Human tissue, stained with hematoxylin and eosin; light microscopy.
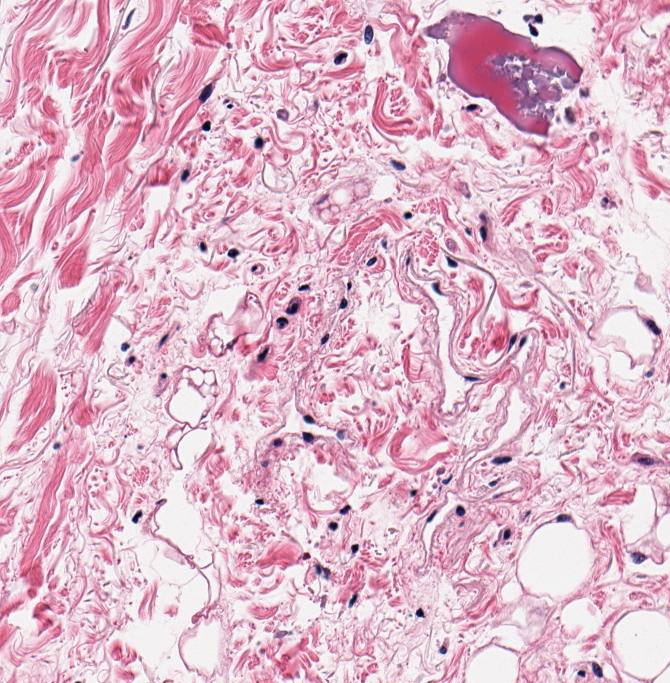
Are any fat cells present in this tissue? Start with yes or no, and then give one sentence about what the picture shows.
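Yes. Fat cells, seen as round empty spaces with thin walls, lie mainly in the lower right part of the field.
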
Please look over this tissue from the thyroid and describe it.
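Fibres first: wavy pink collagen fibres, loosely arranged with open spaces between them, fill most of the field. Nuclei next: small, dark, oval to spindle-shaped, and sparsely scattered among the fibres. Around most of them, little or no cytoplasm can be made out. Finally, near the top edge, right of centre, a vessel-like space is filled with deep pink, largely homogeneous material.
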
